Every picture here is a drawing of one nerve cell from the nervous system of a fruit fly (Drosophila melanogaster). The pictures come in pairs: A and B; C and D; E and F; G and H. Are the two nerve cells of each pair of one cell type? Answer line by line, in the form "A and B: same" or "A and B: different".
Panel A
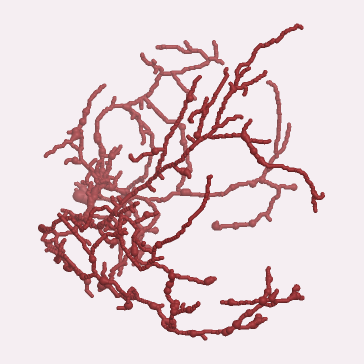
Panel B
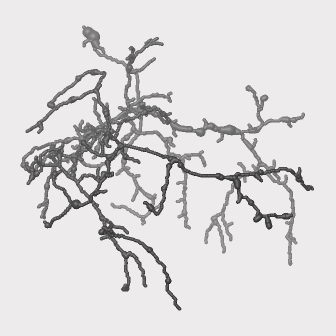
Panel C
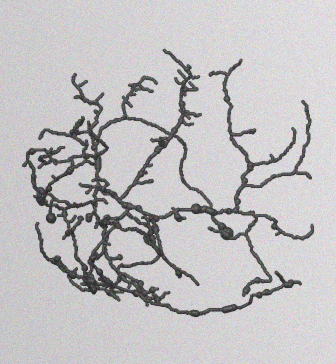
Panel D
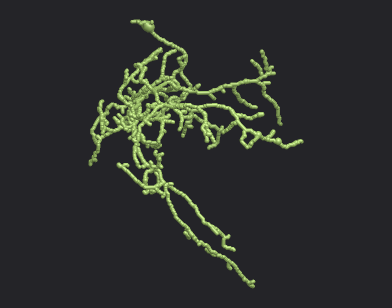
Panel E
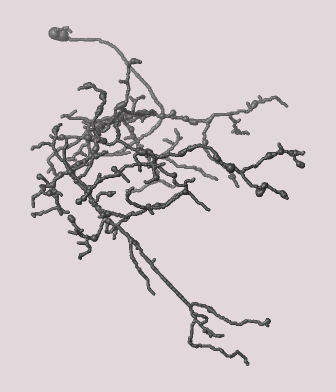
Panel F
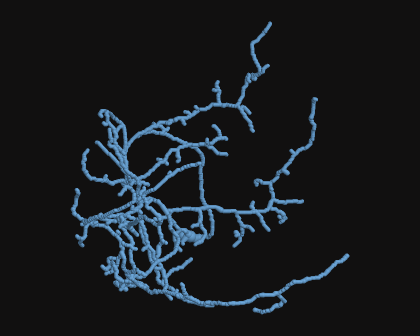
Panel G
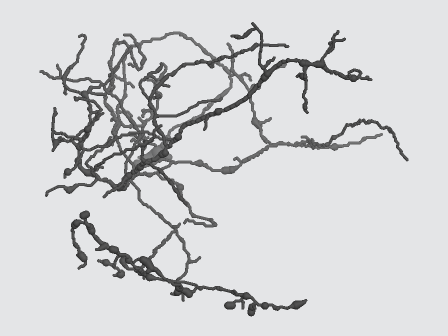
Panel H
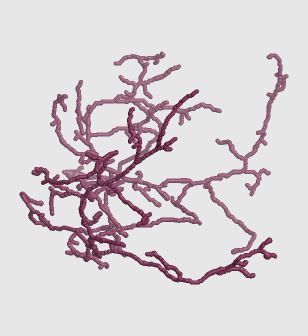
A and B: same
C and D: different
E and F: same
G and H: different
